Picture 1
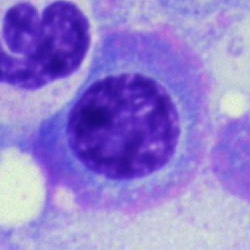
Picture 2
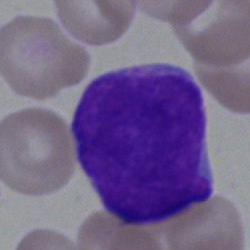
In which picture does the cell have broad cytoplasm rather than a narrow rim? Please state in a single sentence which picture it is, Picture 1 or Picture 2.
For the cell in picture 1, the cytoplasm is broad.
